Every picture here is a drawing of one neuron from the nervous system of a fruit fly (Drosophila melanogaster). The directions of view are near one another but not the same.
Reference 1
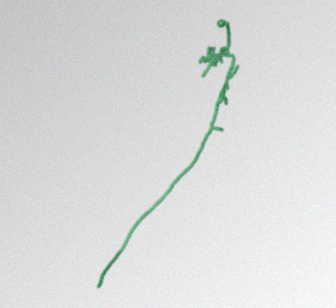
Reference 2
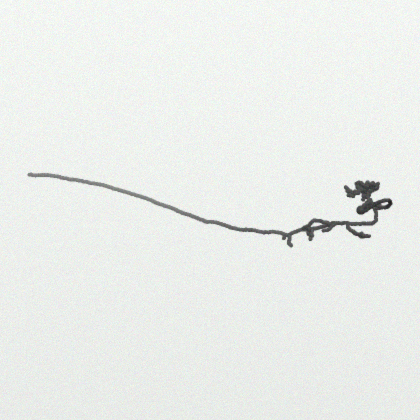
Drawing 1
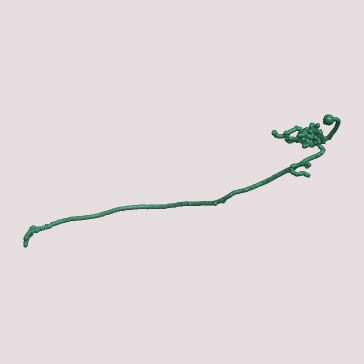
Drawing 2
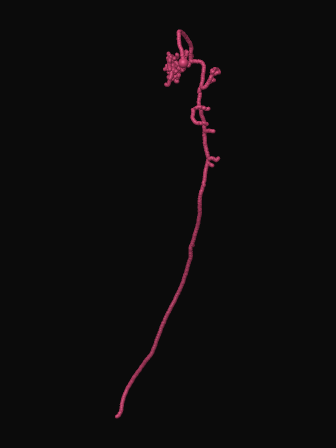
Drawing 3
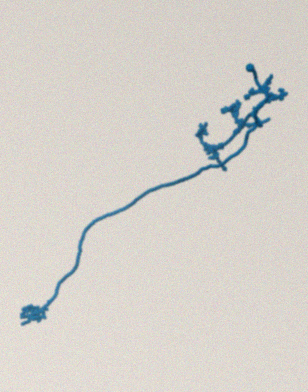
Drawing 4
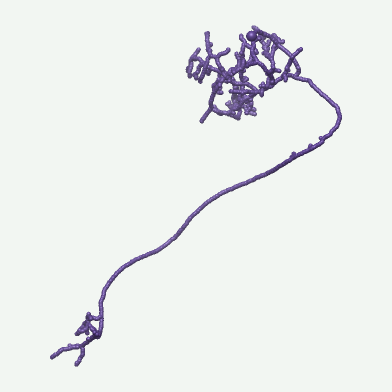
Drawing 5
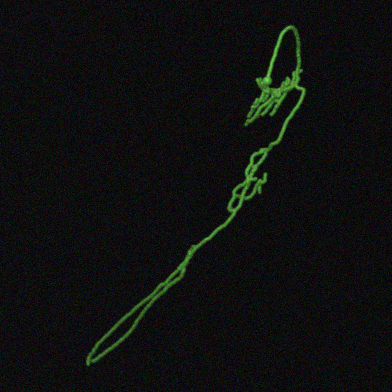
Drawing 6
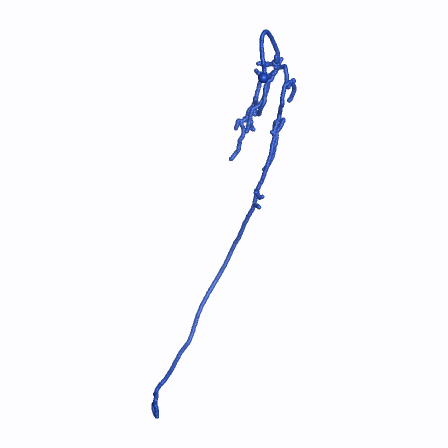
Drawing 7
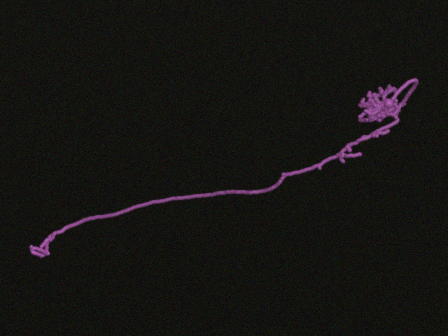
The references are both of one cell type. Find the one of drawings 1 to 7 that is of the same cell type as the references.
Drawing 2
